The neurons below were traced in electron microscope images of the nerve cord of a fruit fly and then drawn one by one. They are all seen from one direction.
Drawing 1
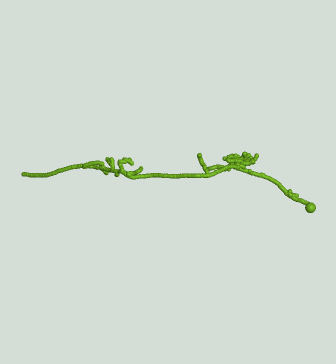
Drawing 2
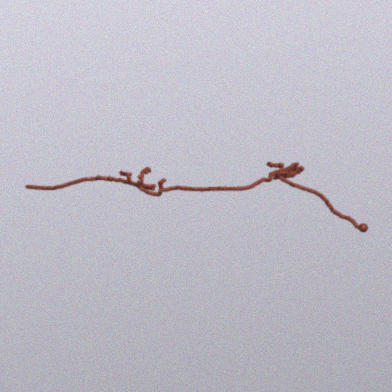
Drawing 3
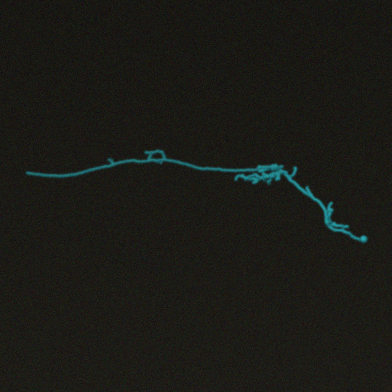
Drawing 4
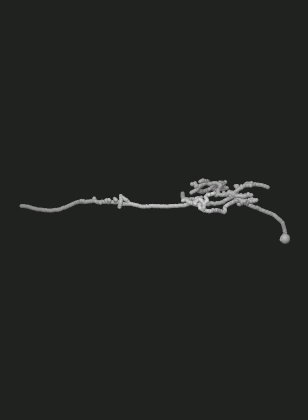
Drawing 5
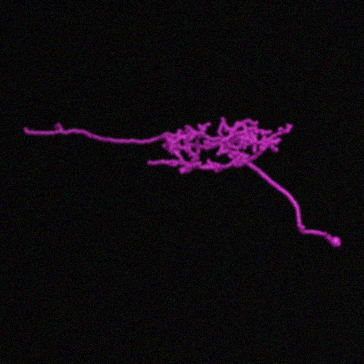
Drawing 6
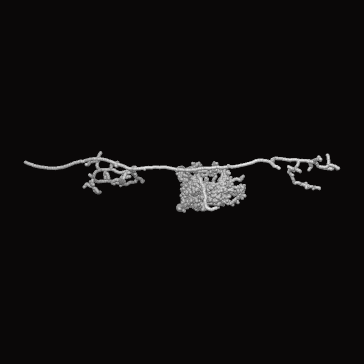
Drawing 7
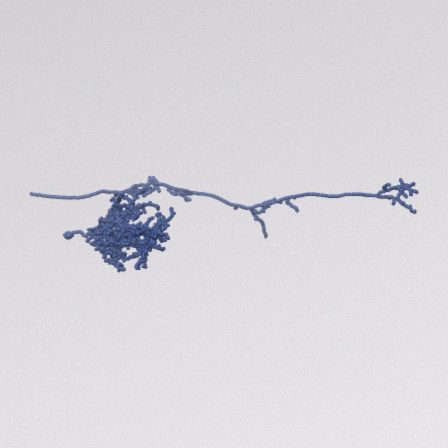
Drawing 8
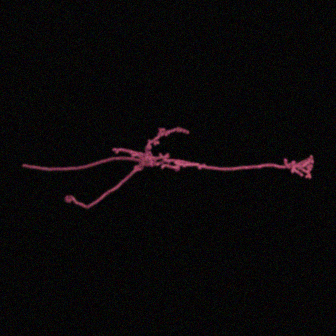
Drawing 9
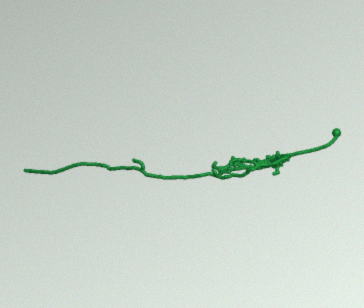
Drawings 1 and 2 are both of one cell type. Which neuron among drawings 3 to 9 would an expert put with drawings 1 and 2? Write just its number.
3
